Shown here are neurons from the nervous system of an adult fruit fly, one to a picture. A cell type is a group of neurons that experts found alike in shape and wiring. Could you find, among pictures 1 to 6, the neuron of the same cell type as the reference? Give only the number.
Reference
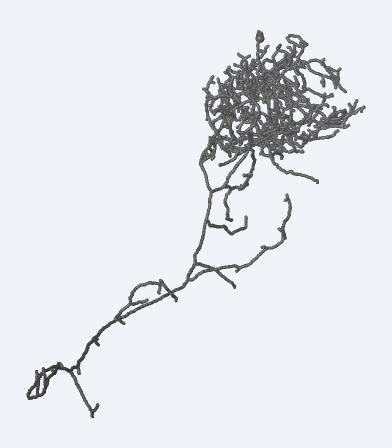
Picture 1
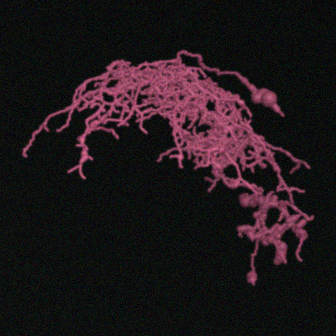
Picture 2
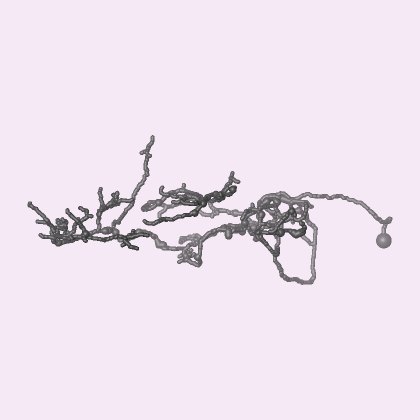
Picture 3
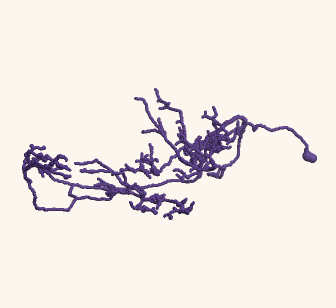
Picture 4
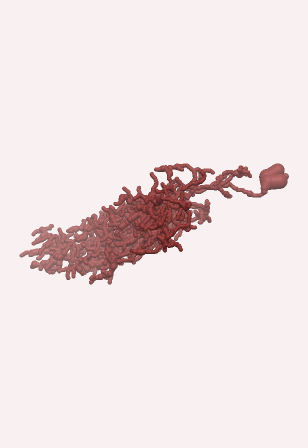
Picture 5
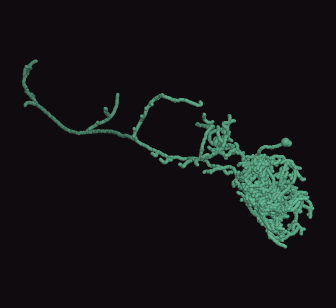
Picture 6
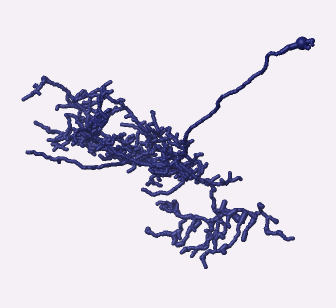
5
